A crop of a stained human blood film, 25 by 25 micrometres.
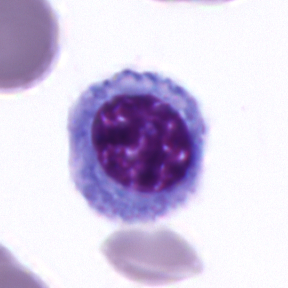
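Plasma cell in a stained smear of peripheral blood, about 13 micrometres across. Notice first the small rounded bumps along its upper edge. The nucleus is round to oval, with no indentation, and takes up about 50% of the cell's area. Look closely at the chromatin: it is coarse and clumped, dark purple, with paler gaps between the clumps. Around the nucleus, the rim of cytoplasm is broader on the left side than on the right.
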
